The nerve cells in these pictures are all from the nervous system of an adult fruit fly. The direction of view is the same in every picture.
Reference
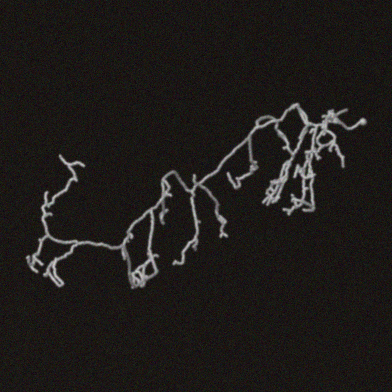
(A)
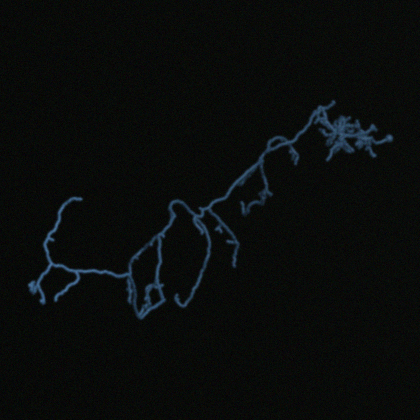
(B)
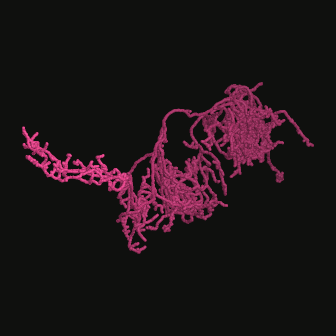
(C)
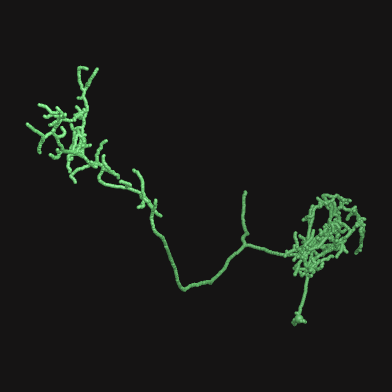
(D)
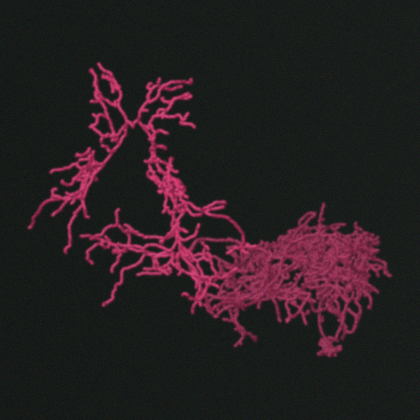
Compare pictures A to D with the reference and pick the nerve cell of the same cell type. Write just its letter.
A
